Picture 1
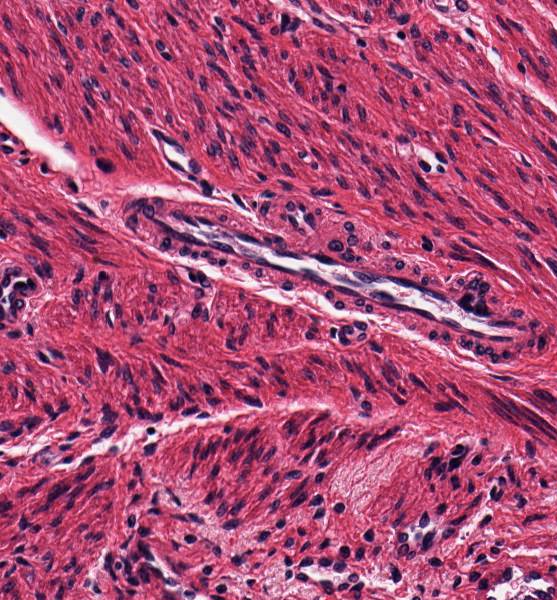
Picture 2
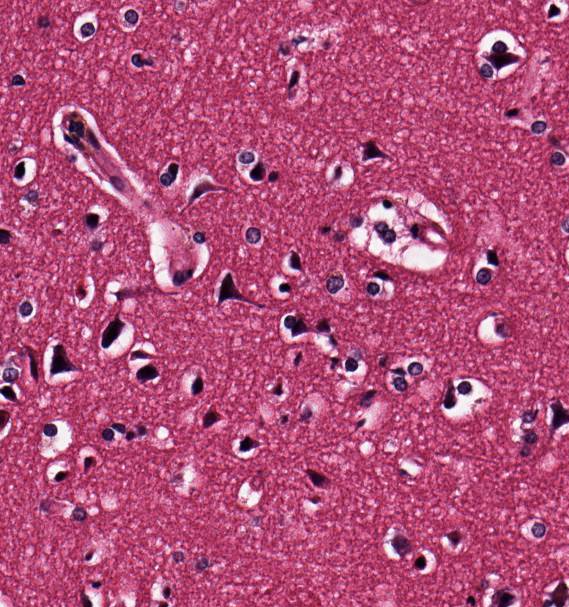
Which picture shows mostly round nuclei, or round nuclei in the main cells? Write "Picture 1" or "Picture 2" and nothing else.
Picture 2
